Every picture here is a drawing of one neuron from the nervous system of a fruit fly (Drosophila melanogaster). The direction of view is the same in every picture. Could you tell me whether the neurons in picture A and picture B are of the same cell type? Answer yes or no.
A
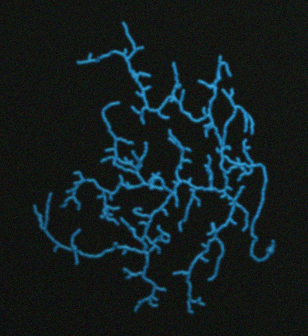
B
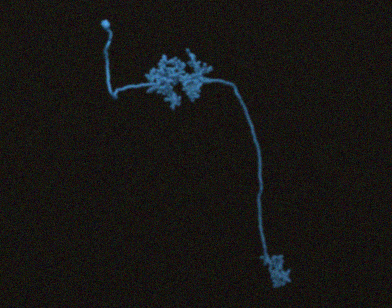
no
